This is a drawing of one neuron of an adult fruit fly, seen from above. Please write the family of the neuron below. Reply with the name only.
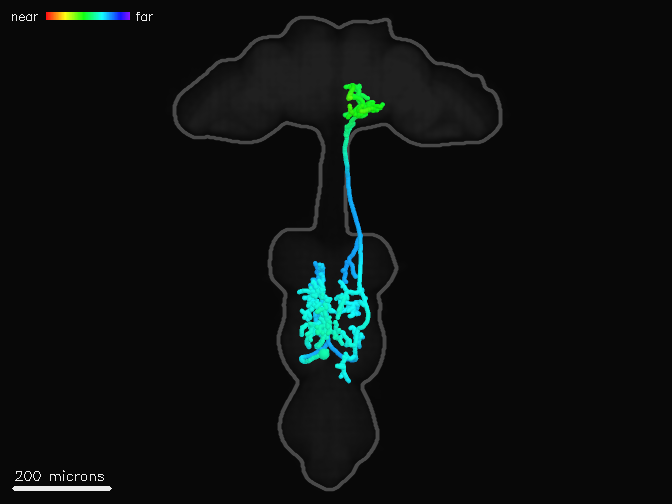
hemilineage 19B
